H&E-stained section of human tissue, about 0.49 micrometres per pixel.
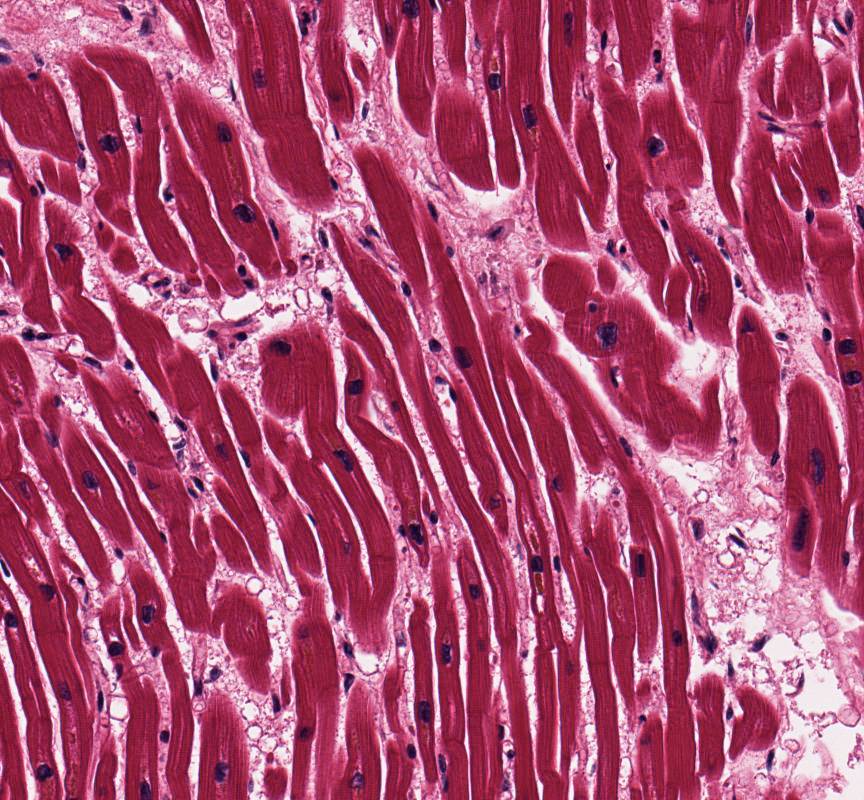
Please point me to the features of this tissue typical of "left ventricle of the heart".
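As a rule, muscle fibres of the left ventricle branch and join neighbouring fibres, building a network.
That's what you've got here: several fibres branch and join neighbouring ones, so that part sits well with left ventricle of the heart. Beyond that, there's yellow-brown granular pigment at the poles of the nucleus in several fibres. Small dark elongated nuclei are scattered singly in the tissue between the fibres. And toward the right of centre, clear empty clefts separate some groups of fibres.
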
